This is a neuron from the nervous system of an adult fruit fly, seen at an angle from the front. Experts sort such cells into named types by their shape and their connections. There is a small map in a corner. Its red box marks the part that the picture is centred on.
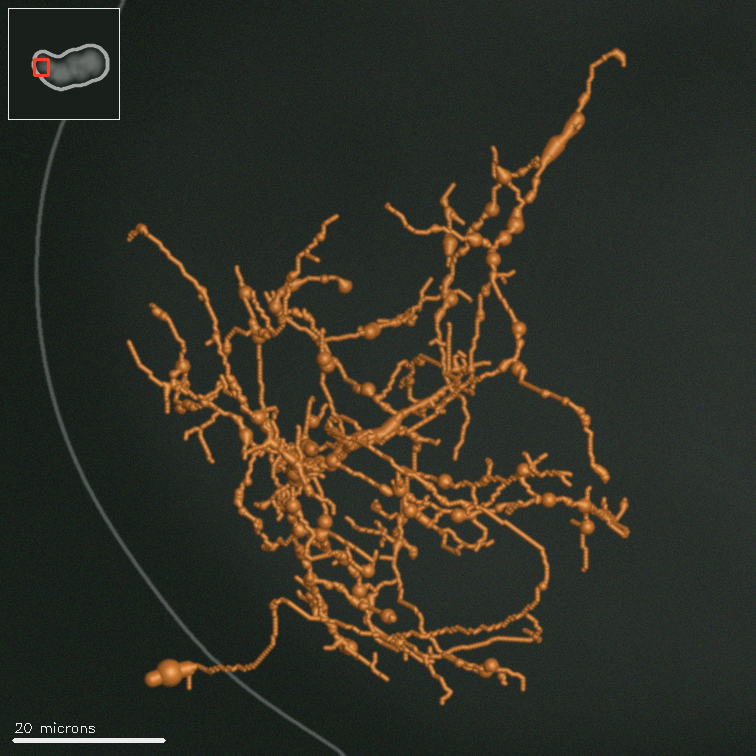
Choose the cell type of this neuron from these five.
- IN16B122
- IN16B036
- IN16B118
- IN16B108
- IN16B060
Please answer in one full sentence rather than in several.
Cell type IN16B108 is what this neuron is.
